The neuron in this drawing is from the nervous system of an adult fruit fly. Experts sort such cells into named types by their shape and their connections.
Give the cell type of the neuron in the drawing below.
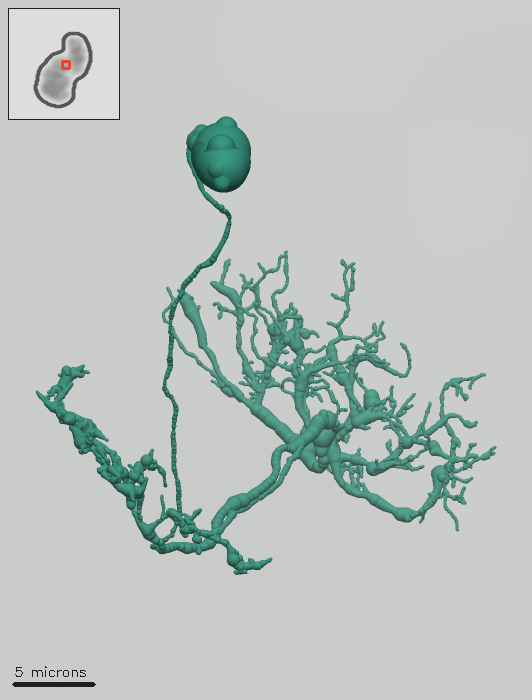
T4a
